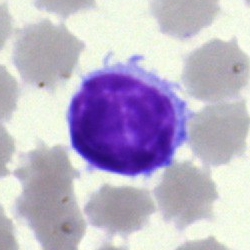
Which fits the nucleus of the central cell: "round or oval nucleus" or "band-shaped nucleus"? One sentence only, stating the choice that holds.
The cell carries one compact nucleus of round or oval shape.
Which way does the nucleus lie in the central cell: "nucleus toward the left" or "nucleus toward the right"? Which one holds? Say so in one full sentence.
The nucleus of this cell lies toward the left.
